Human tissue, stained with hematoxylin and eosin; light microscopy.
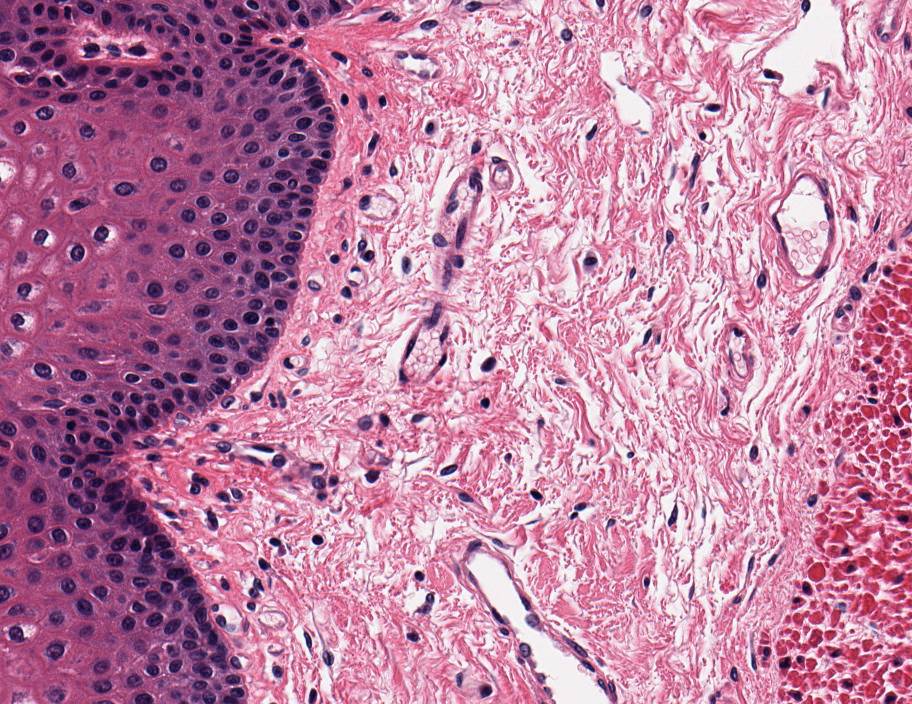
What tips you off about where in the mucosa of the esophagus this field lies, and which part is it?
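Loose connective tissue, centre and right of field. Wavy pink collagen fibres, scattered spindle-shaped nuclei.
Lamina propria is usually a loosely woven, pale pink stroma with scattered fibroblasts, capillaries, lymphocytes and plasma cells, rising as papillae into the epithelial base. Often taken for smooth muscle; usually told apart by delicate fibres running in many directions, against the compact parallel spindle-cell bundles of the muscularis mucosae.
Left: thick stratified squamous epithelium, many cell layers. Basal cells crowded with dark nuclei; cells toward upper left larger, with more pale pink cytoplasm.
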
